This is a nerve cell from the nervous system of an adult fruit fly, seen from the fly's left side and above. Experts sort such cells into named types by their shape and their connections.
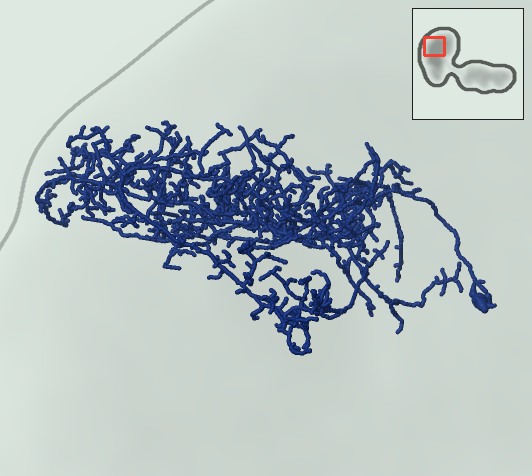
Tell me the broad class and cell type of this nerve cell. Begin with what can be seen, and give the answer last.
As drawn here it is wider than it is tall. It is a central-brain intrinsic neuron. It is of cell type SMP383.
